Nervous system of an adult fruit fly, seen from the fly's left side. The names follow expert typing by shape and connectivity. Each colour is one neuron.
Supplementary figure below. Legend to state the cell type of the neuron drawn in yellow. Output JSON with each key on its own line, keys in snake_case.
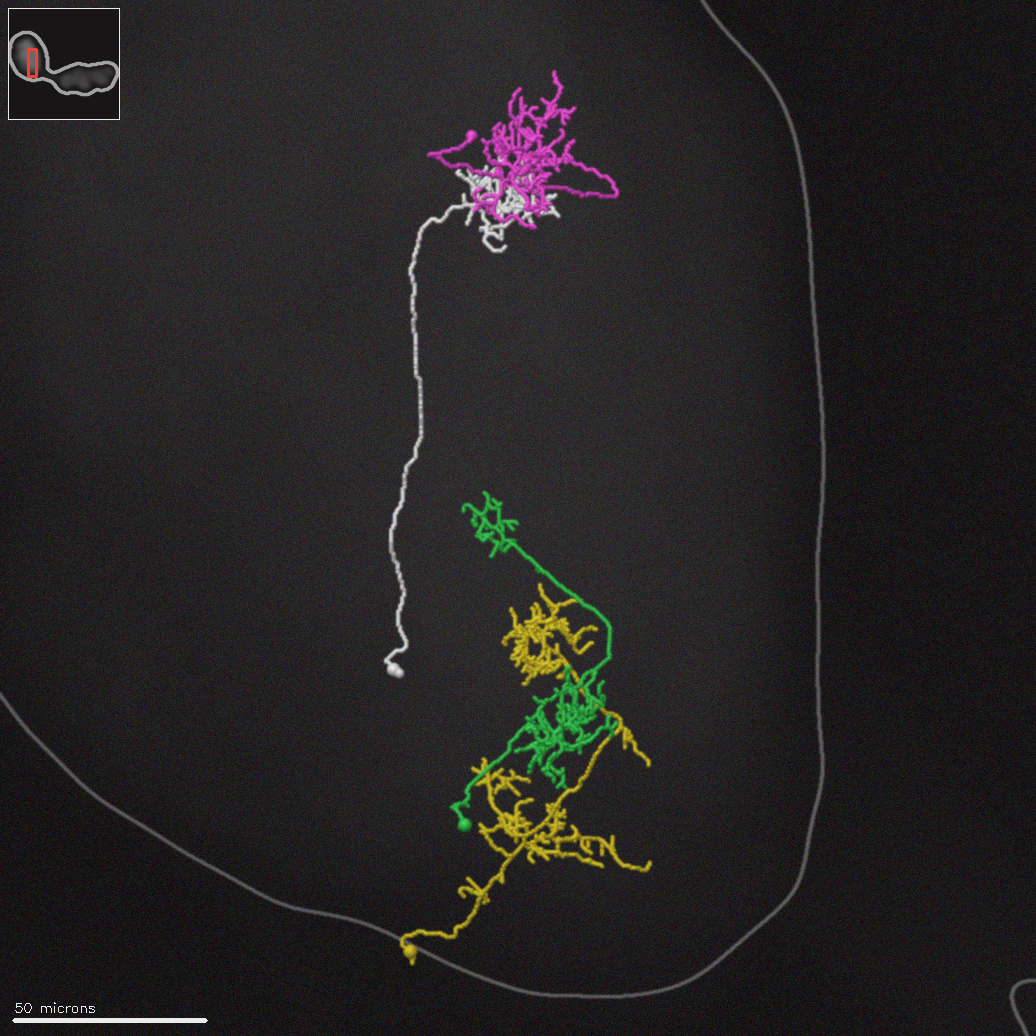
{
 "cell_type": "TmY21"
}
